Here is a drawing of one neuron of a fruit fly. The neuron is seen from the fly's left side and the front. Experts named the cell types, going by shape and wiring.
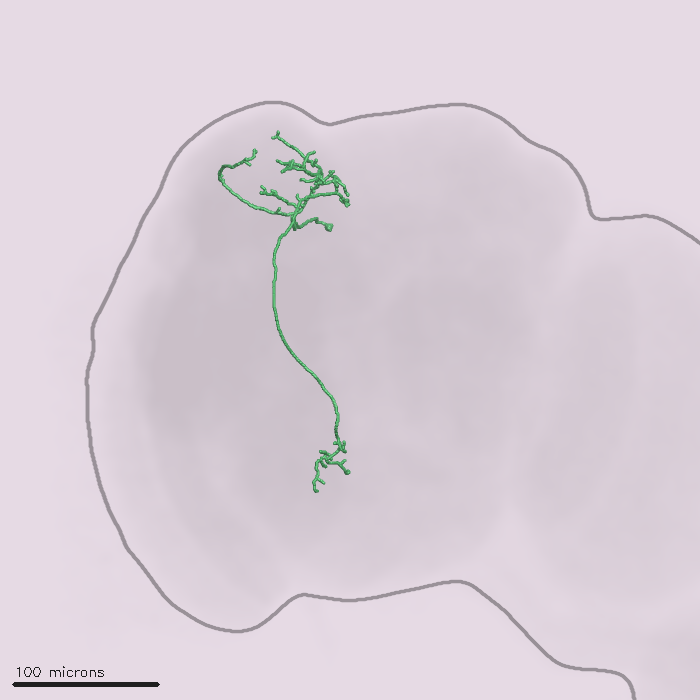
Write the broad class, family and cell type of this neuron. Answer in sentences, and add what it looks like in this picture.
Its broad class is central-brain intrinsic neuron. Its family is hemilineage SMPpv2_dorsal. The cell type is CB4242. By the scale bar it is about 250 microns tall in this view. In this view it is more than twice as tall as it is wide.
